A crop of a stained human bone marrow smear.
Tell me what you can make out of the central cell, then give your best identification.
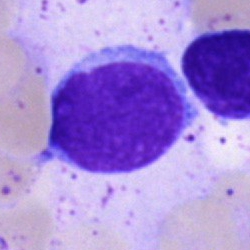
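Most of this cell is taken up by its nucleus, leaving only a narrow rim of cytoplasm. The chromatin is dark purple and finely mottled, with a few paler patches. Neither granules nor vacuoles can be seen in the cytoplasm. The cell is a blast.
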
